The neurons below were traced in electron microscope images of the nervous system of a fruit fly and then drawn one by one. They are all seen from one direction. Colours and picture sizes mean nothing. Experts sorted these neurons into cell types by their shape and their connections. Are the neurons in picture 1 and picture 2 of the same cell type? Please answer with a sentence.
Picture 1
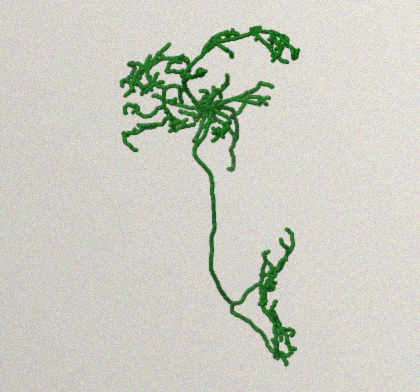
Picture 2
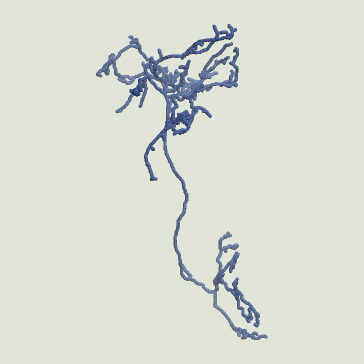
They are of different cell types.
